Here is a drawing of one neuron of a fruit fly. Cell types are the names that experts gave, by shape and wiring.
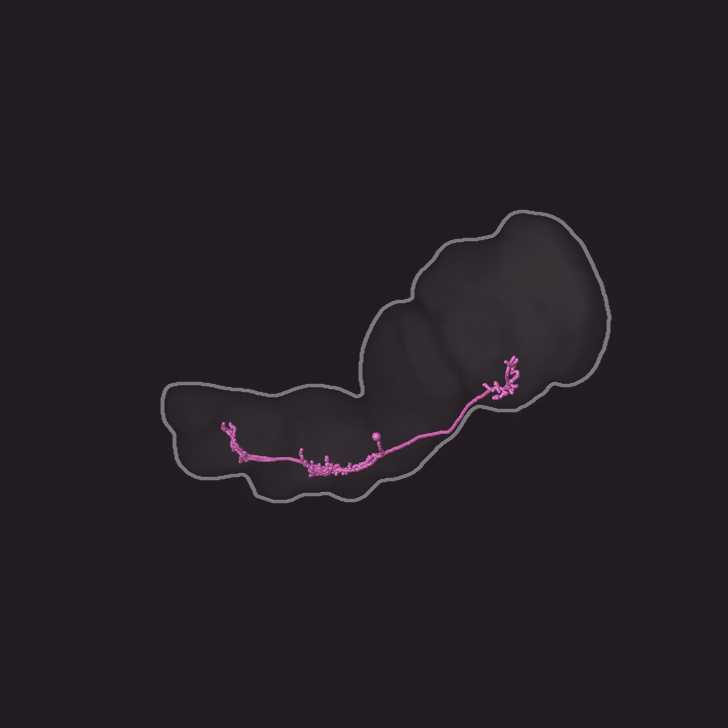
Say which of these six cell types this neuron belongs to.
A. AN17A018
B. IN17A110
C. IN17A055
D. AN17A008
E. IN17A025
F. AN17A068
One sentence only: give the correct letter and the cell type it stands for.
The neuron takes the cell type AN17A068, listed as option F.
